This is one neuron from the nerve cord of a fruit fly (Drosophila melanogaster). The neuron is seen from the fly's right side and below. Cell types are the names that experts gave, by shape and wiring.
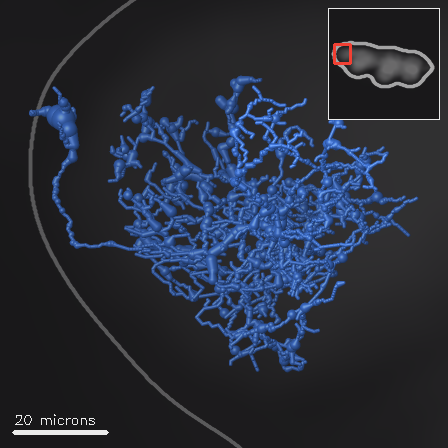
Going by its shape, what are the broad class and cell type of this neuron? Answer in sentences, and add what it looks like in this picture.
Its broad class is nerve-cord intrinsic neuron. Its cell type is INXXX228. From left to right in the picture it spans about 85 microns. In this view it is wider than it is tall.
